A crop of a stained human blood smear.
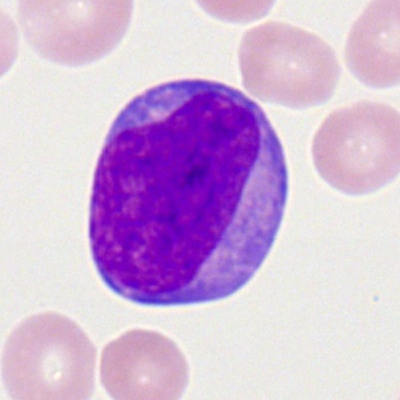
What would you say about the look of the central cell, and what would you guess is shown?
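Starting with the outline, it is smooth and oval. Next, the nucleus fills most of the cell and has a shallow notch along its top edge. Finally, the surface carries no projections. The cell is a myeloblast.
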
